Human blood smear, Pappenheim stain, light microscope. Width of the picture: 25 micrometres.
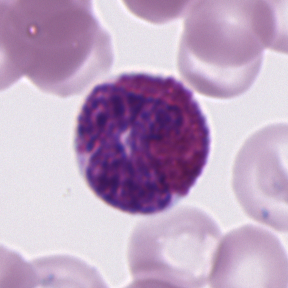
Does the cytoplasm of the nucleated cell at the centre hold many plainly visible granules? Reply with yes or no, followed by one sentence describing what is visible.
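Yes. The cell is densely packed with coarse dark purple granules.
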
